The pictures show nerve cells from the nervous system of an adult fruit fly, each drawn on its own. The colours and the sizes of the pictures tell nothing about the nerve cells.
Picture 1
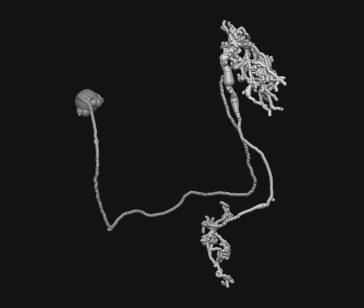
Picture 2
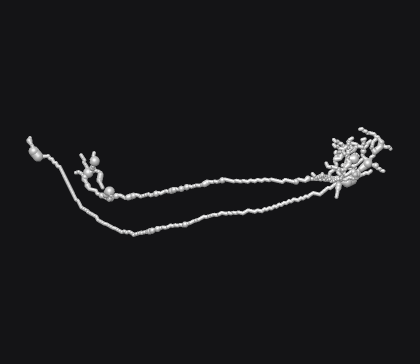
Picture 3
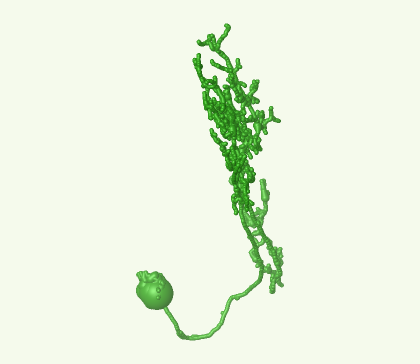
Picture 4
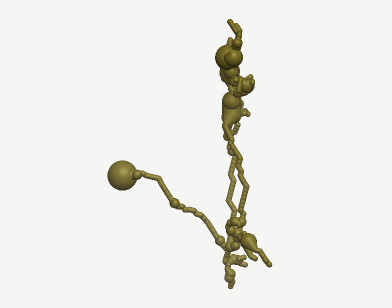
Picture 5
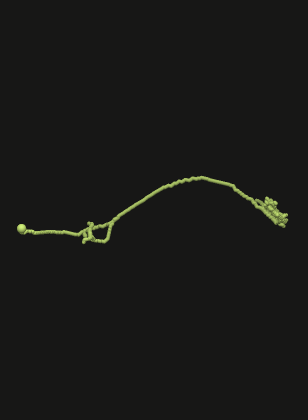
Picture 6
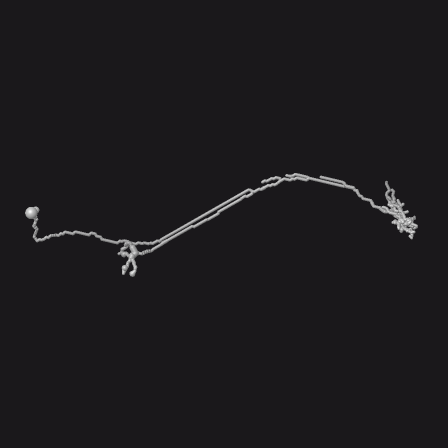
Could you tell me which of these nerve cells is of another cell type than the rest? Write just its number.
1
